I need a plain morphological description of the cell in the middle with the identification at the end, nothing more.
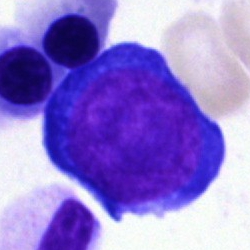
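Outline irregular and somewhat angular, not a smooth circle. Chromatin finely textured and evenly spread, with no coarse dark clumps. Nucleus occupying most of the cell, with a rim of cytoplasm around it that stains deep blue. Answer: proerythroblast.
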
